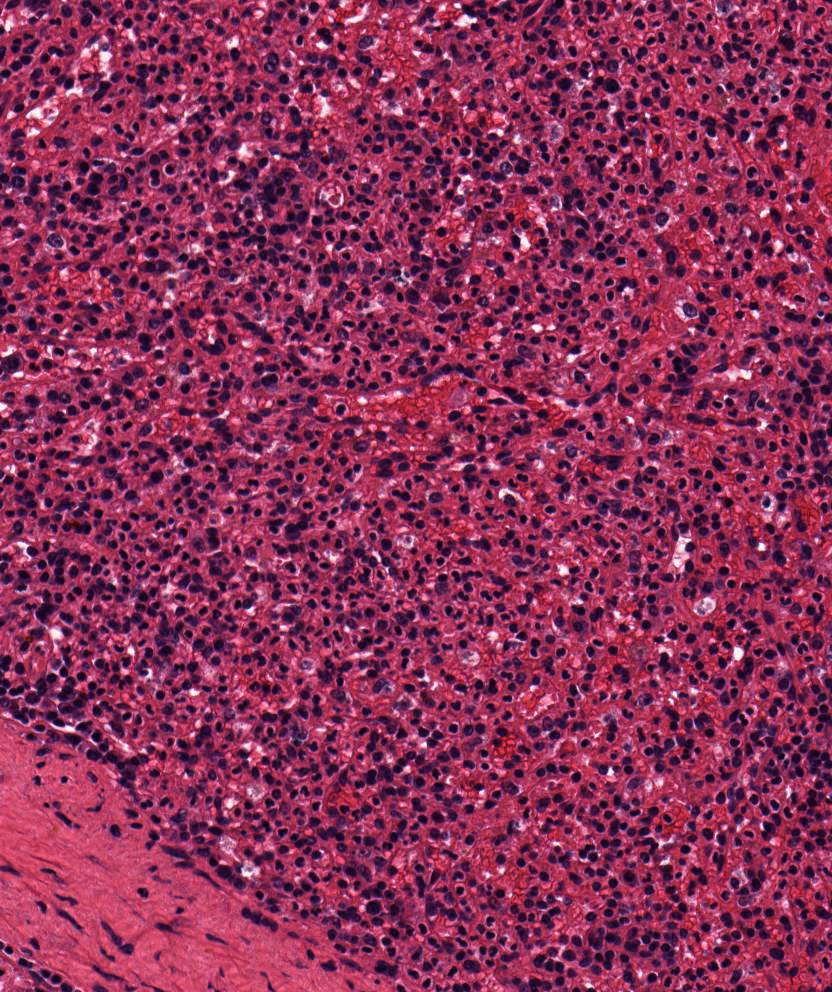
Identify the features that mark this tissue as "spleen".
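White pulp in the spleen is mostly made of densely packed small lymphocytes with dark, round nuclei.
Most nucleated cells in this field have small, round, darkly stained nuclei, which fits that pattern in the spleen. A band of dense pink fibrous tissue crosses the lower left corner, and the nuclei within it are elongated and spindle-shaped. Larger cells with pale, clear cytoplasm lie singly, scattered through the field.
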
